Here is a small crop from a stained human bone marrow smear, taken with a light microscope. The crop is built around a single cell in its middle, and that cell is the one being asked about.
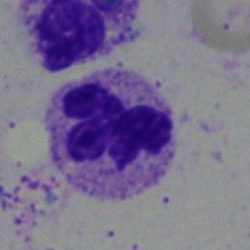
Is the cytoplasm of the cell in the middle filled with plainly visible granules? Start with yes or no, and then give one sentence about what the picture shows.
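Yes. Fine purple granules are scattered throughout the cytoplasm.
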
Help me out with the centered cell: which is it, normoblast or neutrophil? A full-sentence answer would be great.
In the center of this field lies a neutrophil.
